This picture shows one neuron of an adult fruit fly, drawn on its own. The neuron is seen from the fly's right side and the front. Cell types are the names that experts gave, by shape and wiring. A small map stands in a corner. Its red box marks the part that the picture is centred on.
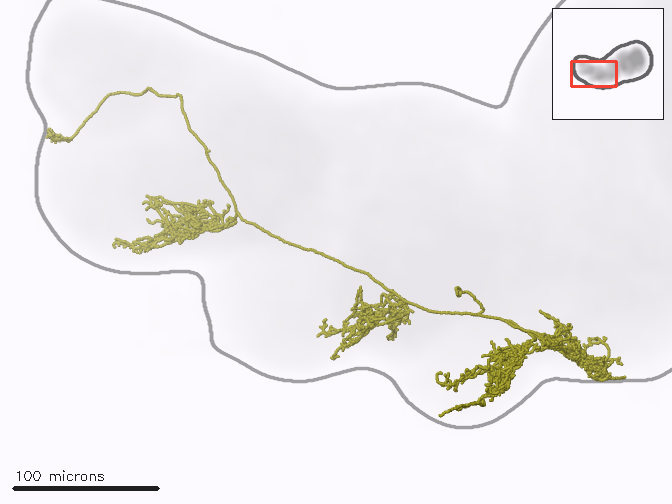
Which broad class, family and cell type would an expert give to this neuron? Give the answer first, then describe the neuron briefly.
Its broad class is nerve-cord intrinsic neuron. Its family is hemilineage 05B. The cell type is IN05B011b. From left to right in the picture it spans about 400 microns. The picture shows dozens of branch ends.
